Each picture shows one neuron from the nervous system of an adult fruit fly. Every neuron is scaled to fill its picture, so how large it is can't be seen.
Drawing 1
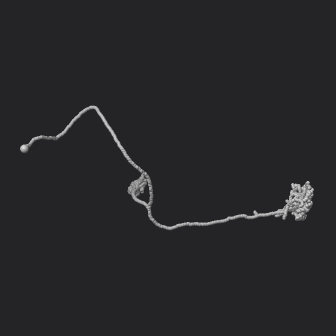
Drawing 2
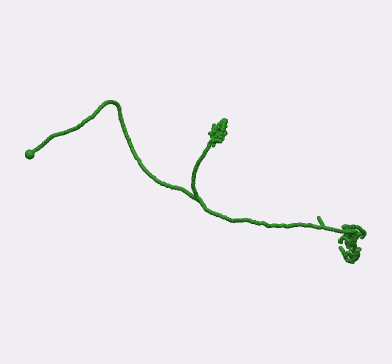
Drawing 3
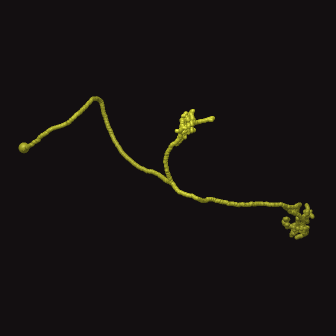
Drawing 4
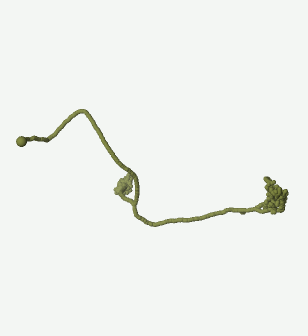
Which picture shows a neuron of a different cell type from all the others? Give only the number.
3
